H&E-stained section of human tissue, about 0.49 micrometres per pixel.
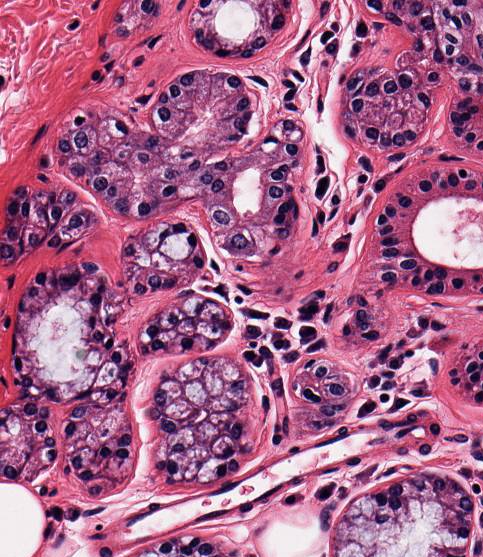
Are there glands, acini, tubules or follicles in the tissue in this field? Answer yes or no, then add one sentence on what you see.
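Yes. The field is filled with rounded glandular units separated by bands of pink fibrous stroma.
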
